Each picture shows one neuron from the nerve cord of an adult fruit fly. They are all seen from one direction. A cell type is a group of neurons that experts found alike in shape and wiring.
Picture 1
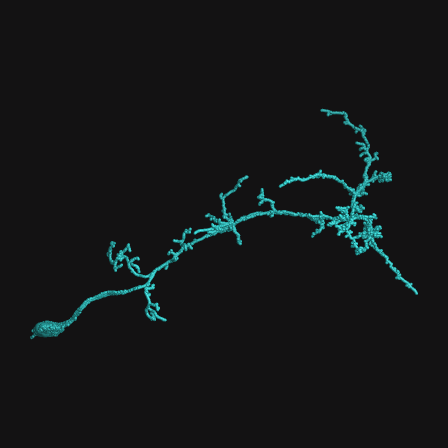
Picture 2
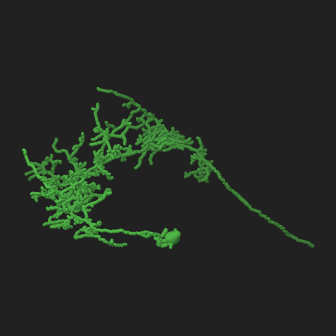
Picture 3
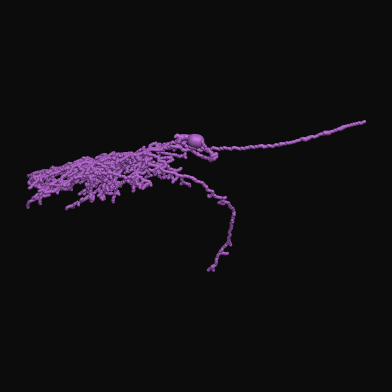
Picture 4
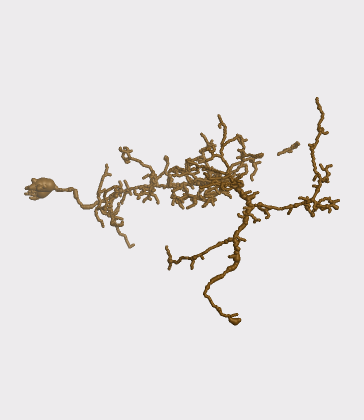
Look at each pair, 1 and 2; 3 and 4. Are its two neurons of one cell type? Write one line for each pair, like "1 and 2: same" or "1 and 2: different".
1 and 2: same
3 and 4: different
